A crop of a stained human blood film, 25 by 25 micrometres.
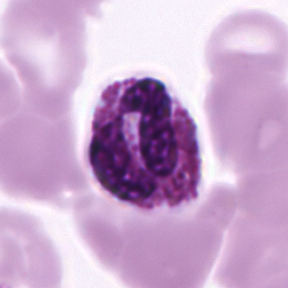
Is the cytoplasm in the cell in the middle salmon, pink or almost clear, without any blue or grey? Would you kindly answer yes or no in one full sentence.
Yes, in this cell the cytoplasm is pink, salmon or almost colourless, lacking any blue or grey.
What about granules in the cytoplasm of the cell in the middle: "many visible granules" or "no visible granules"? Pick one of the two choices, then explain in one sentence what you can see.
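Many visible granules. Many small purple-red granules fill the cytoplasm.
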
